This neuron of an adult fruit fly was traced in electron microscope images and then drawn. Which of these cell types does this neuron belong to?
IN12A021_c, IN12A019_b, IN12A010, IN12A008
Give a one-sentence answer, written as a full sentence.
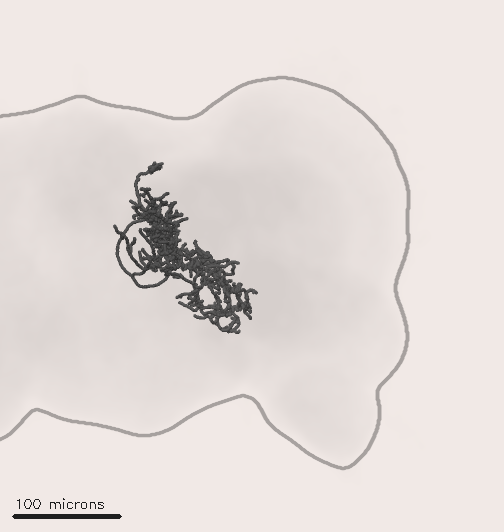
Cell type IN12A008 is what this neuron is.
